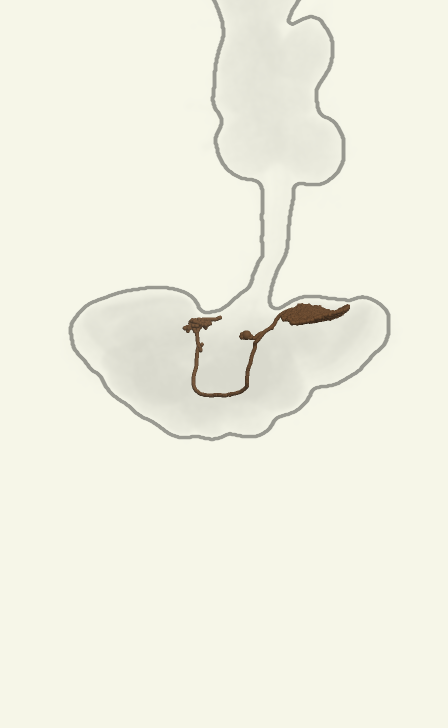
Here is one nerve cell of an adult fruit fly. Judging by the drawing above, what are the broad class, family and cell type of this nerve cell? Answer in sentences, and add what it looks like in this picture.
Its broad class is visual projection neuron. The family is H. Its cell type is H2. It lies in the brain. The cell body is in the middle of the picture.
